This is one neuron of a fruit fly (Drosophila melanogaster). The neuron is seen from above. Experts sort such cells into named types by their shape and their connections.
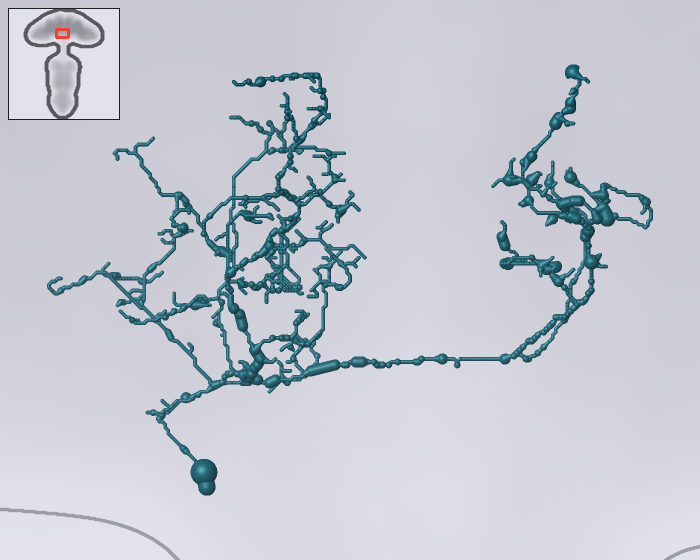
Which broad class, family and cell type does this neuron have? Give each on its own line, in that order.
central-brain intrinsic neuron
hemilineage DM6_posterior
ATL045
